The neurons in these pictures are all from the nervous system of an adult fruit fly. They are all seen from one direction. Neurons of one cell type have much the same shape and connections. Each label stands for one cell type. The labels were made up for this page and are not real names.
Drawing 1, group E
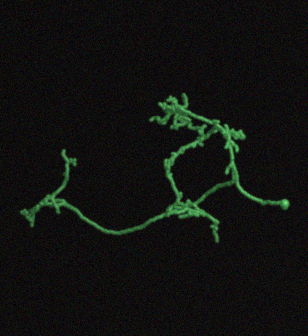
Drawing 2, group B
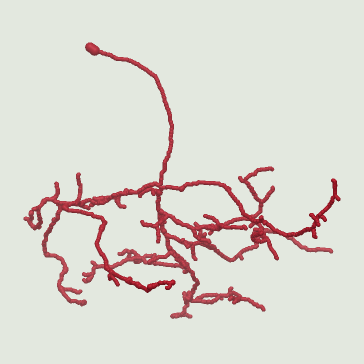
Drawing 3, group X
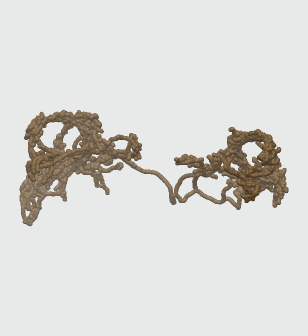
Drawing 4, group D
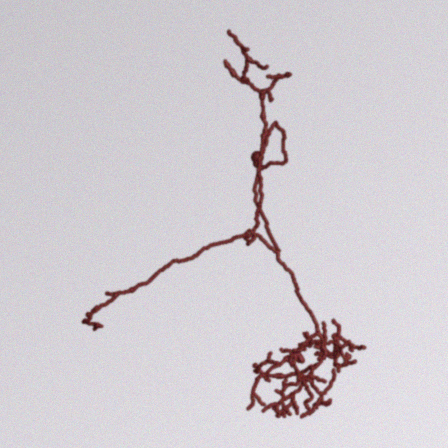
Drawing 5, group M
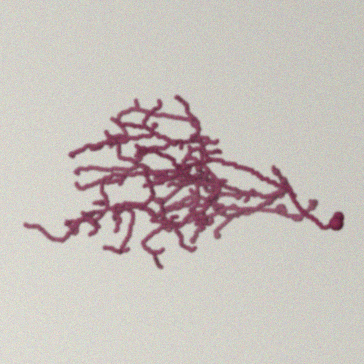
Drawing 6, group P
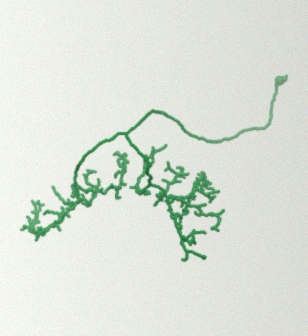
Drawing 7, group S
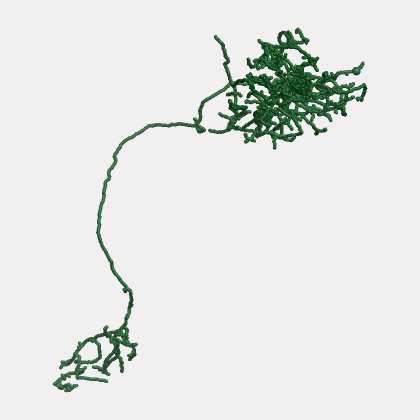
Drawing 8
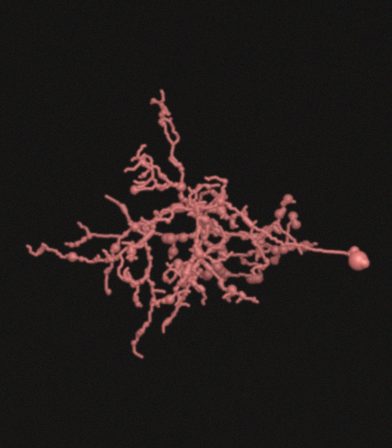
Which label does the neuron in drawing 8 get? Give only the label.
group M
